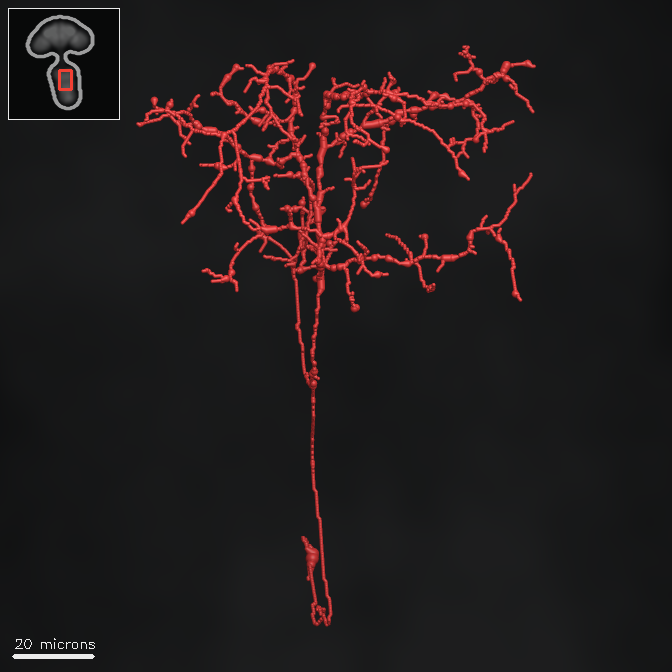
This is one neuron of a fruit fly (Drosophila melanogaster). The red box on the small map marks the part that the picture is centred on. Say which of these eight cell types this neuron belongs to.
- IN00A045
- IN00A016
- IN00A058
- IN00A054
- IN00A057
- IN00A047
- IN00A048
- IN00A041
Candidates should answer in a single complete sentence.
The neuron belongs to cell type IN00A047.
